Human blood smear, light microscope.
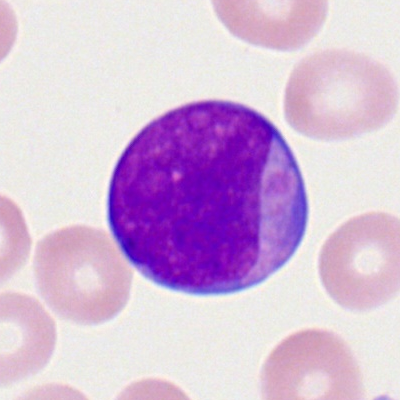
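Myeloblast: a round cell with a smooth outline and dark purple chromatin dotted with small paler specks. You'll notice the cytoplasm is just a scant crescent on the right side, pale lavender shading to blue at the cell edge.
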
